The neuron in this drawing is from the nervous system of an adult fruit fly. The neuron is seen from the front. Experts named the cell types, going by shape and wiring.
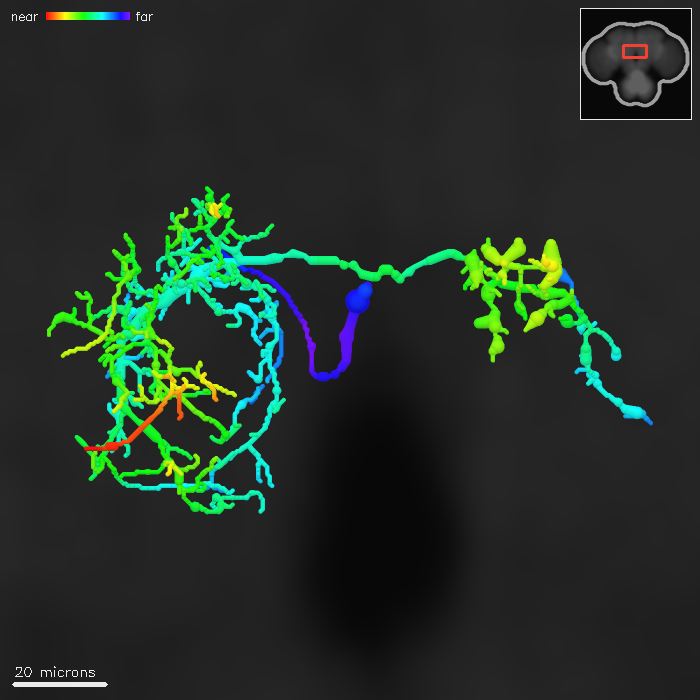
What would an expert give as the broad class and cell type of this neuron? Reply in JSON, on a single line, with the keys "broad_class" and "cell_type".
{"broad_class": "central-brain intrinsic neuron", "cell_type": "PS280"}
